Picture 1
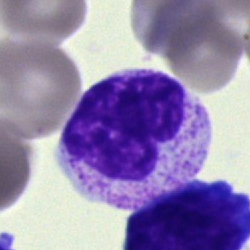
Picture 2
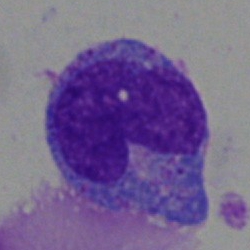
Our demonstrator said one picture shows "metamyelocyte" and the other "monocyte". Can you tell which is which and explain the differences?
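That's the metamyelocyte in picture 1 and the monocyte in picture 2. The metamyelocyte is round and smooth, its nucleus off-centre toward the upper left. Its chromatin is dark and clumped with paler patches between, and no nucleoli are visible.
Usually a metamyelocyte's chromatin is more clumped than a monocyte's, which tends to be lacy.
The monocyte is roughly round; its nucleus has a deep indentation on the lower right, filled by a paler zone of cytoplasm.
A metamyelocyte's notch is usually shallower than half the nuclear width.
The monocyte's blue-grey cytoplasm is widest at the lower right.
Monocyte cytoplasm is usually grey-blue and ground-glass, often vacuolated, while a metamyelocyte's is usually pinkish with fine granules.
The metamyelocyte's cytoplasm shows no vacuoles, and a darkly stained nucleated cell touches its lower right edge.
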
